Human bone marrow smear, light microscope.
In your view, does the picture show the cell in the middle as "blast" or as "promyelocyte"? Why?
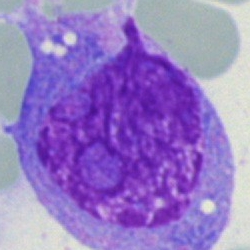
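This one's a blast. Its nucleus has a small pointed extension at the top, and there's one pale, rounded, bluish area in the lower left part of it. In the cytoplasm you'll see three small clear round vacuoles clustered at the upper left, plus a single small clear one at the lower right.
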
